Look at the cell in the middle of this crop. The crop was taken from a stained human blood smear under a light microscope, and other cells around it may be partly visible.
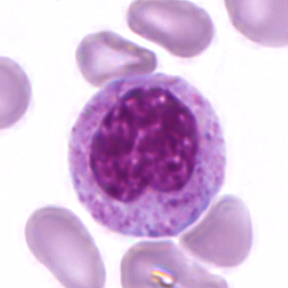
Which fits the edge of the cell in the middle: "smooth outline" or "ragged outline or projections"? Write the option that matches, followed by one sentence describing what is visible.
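Smooth outline. The cell outline is round and smooth.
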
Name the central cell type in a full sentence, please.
Answering briefly, the cell in the middle is a myelocyte.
